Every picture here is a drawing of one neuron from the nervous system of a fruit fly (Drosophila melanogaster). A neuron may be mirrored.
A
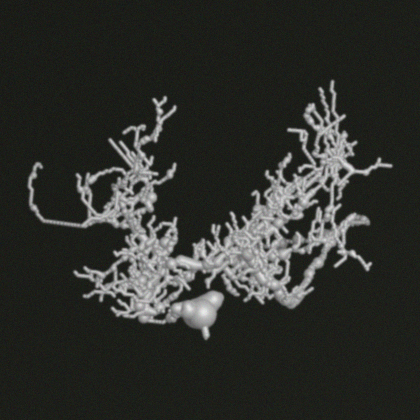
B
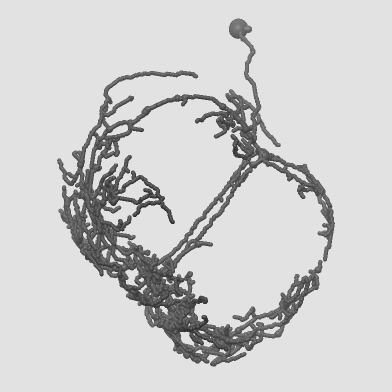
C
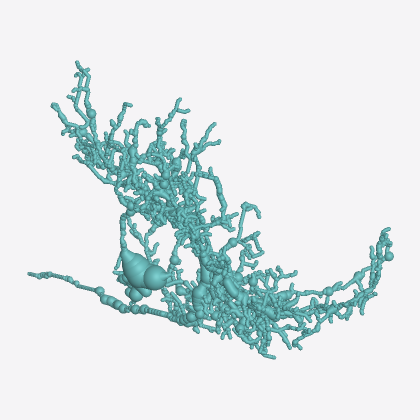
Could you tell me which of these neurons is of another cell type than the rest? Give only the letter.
B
